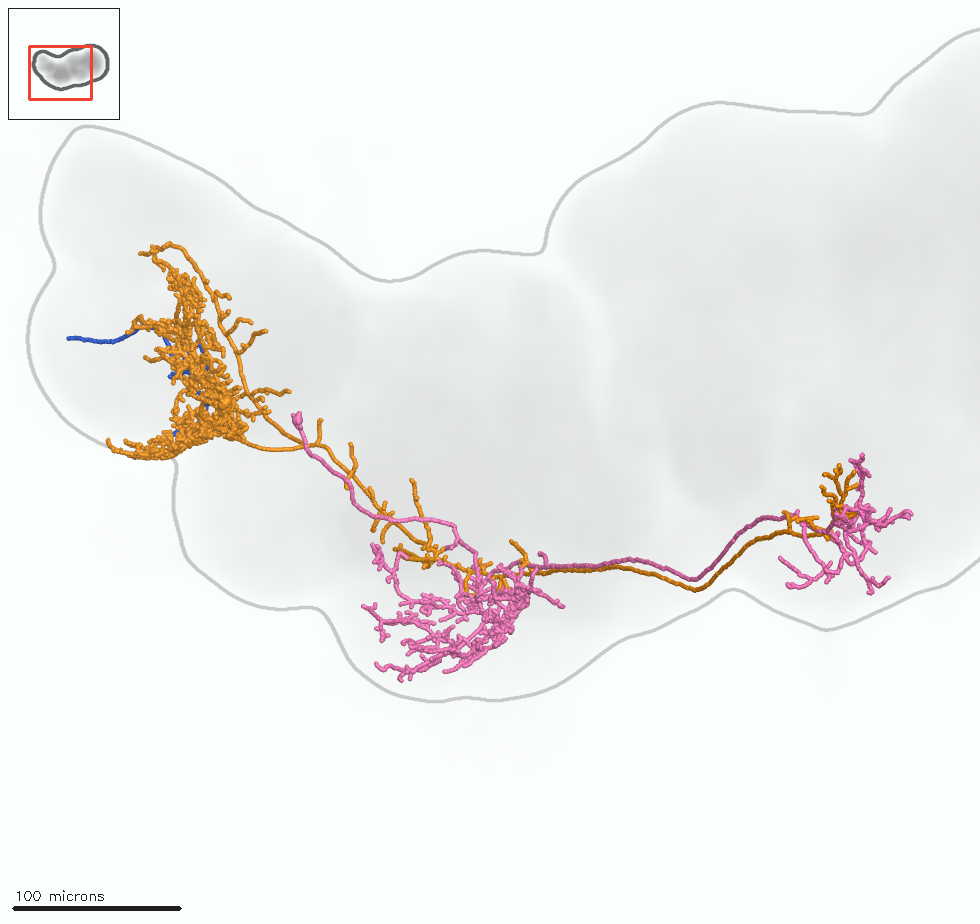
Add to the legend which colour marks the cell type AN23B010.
pink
